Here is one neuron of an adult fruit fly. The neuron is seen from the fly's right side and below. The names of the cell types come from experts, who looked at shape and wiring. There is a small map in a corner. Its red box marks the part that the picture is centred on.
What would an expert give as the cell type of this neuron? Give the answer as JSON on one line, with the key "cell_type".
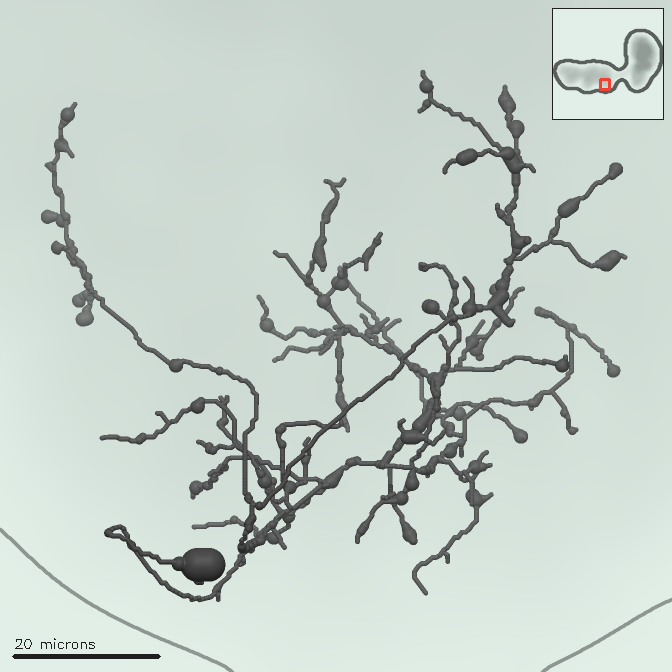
{"cell_type": "IN01B041"}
